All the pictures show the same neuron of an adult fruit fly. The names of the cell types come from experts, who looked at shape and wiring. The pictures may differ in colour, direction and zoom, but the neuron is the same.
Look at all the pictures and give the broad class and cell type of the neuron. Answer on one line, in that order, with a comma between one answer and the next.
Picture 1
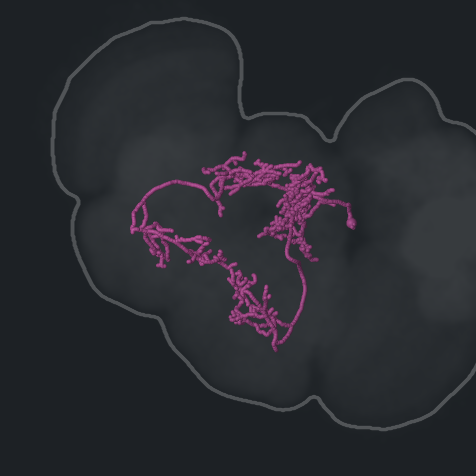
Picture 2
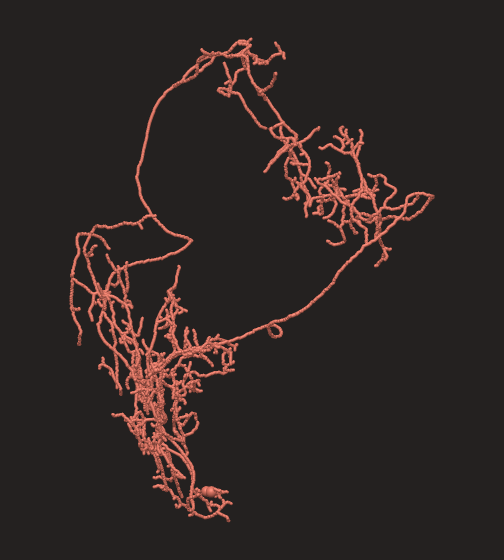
central-brain intrinsic neuron, FLA016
